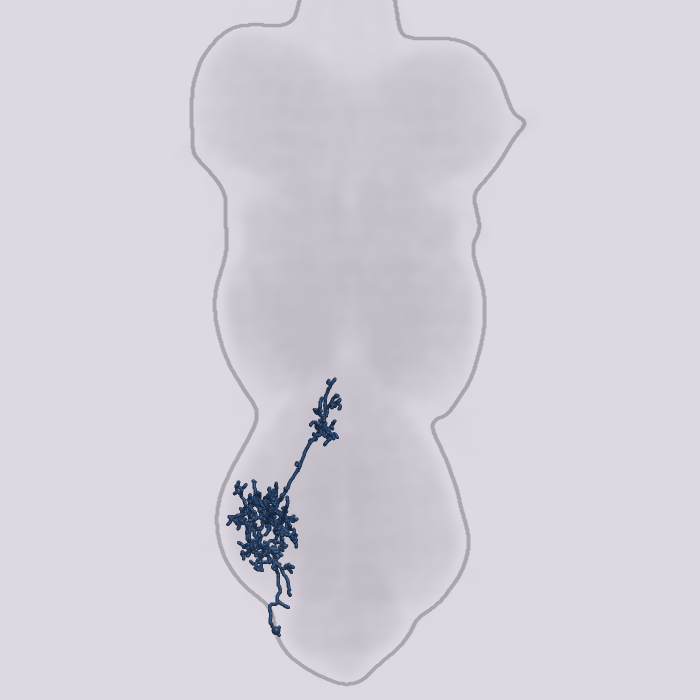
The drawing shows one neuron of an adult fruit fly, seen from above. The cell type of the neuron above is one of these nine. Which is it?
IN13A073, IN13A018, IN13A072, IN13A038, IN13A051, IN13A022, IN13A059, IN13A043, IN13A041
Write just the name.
IN13A018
